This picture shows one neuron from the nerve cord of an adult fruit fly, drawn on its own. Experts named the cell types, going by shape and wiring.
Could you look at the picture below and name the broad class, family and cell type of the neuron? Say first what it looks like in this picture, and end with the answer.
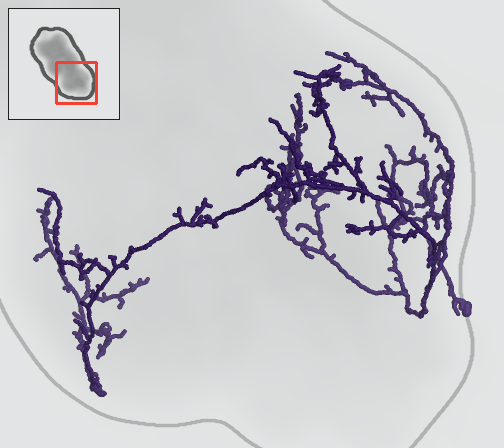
The picture shows dozens of branch ends. In this view it is wider than it is tall. Its broad class is nerve-cord intrinsic neuron. The family is hemilineage 19A. The cell type is IN19A052.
